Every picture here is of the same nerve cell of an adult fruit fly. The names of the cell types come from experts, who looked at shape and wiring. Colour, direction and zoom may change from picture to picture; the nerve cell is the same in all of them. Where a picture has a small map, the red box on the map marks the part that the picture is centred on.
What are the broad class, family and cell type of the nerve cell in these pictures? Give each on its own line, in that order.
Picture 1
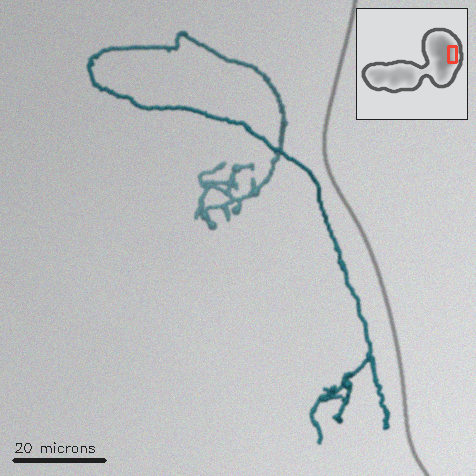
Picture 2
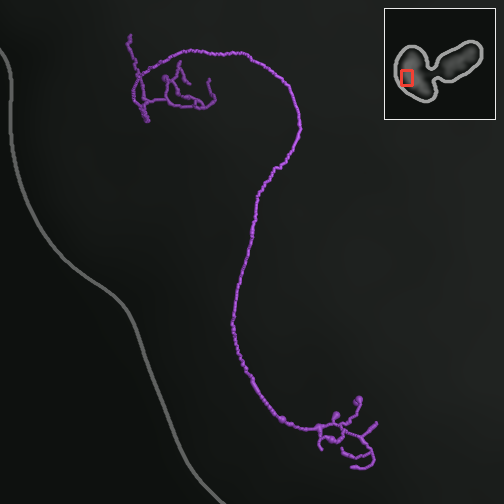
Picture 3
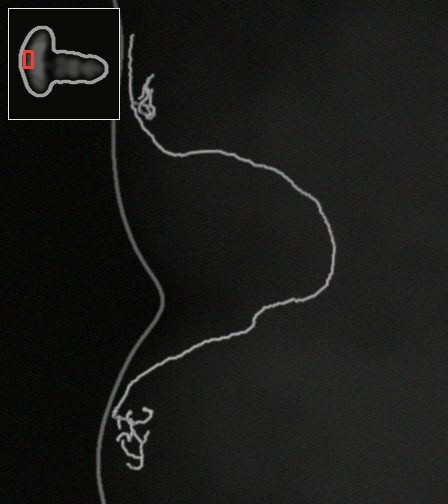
sensory neuron entering the brain
class olfactory
ORN_VA3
